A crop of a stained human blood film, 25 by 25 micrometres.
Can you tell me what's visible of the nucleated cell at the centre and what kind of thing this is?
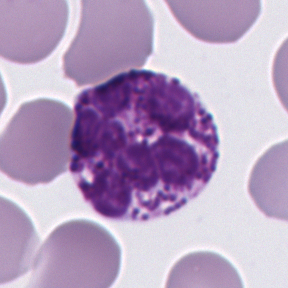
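Coarse dark purple granules are scattered throughout the cell, which measures about 14 micrometres across. Granules overlie the nucleus and blur its outline. Within the lobes the chromatin is dense and dark purple. Between the granules the cytoplasm appears pale, almost colourless. This cell is a basophil.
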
